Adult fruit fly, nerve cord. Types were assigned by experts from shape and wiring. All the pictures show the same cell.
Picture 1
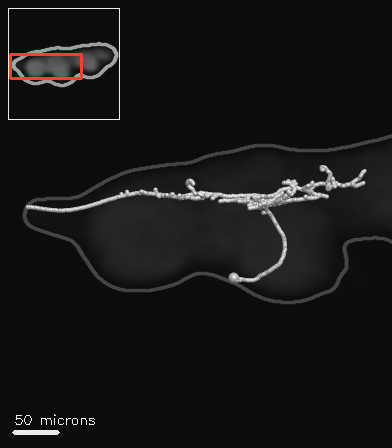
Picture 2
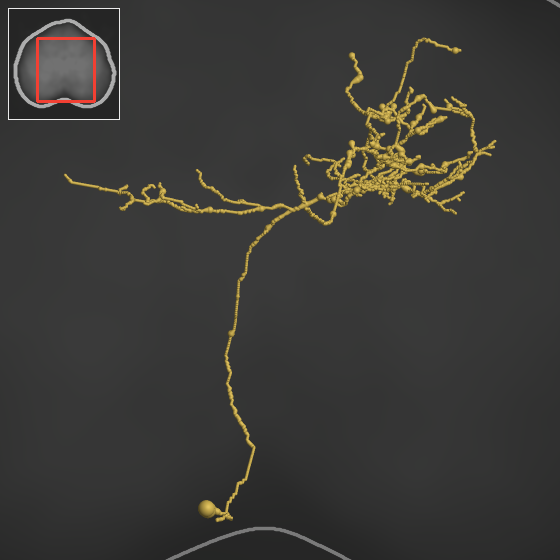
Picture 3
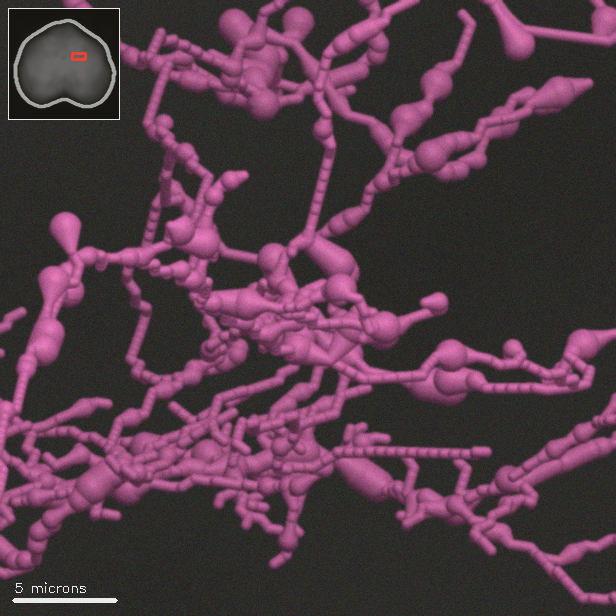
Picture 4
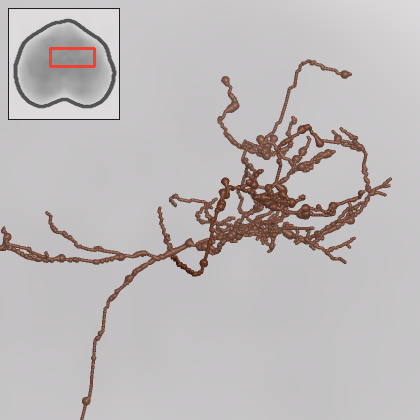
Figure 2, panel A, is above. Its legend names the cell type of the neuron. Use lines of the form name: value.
cell type: AN06B068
